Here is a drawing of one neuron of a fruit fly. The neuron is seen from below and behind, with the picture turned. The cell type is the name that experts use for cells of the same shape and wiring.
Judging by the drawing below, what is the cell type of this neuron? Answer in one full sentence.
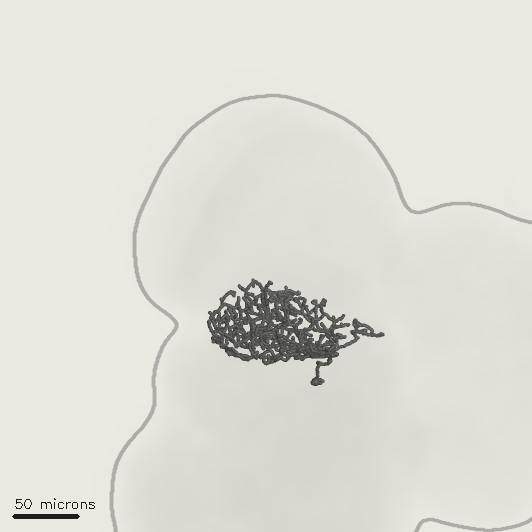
This neuron is typed as Li36.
